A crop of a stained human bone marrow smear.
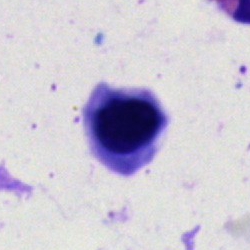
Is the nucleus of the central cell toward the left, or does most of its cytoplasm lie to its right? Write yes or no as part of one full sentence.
No, what lies toward the right is the nucleus of the cell.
